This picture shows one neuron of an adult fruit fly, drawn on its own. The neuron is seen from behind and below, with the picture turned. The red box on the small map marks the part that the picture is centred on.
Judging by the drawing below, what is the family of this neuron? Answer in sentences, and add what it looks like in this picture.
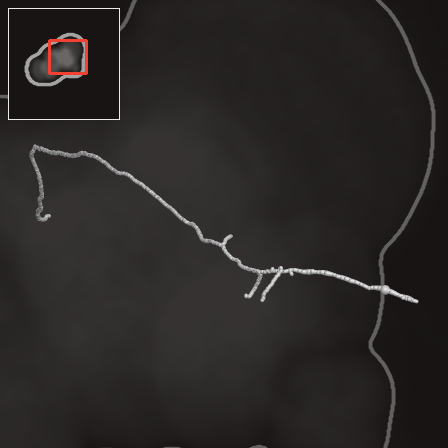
The name of its family is class mechanosensory proprioceptive. Its broad class is sensory neuron ascending to the brain. It has a dozen or fewer branch ends. In this view it is wider than it is tall.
